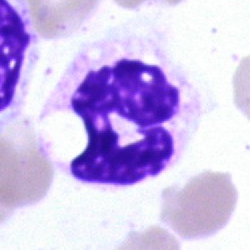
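Segmented neutrophil at the centre of a stained human bone marrow smear, light microscope. Notice how the nucleus of this segmented neutrophil forms a thick curved band, bent around a pale central gap. Its chromatin is dark purple and coarsely clumped, and you won't find any nucleoli in it. Now look just to the left of the nucleus for a clear pale zone in the cytoplasm.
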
